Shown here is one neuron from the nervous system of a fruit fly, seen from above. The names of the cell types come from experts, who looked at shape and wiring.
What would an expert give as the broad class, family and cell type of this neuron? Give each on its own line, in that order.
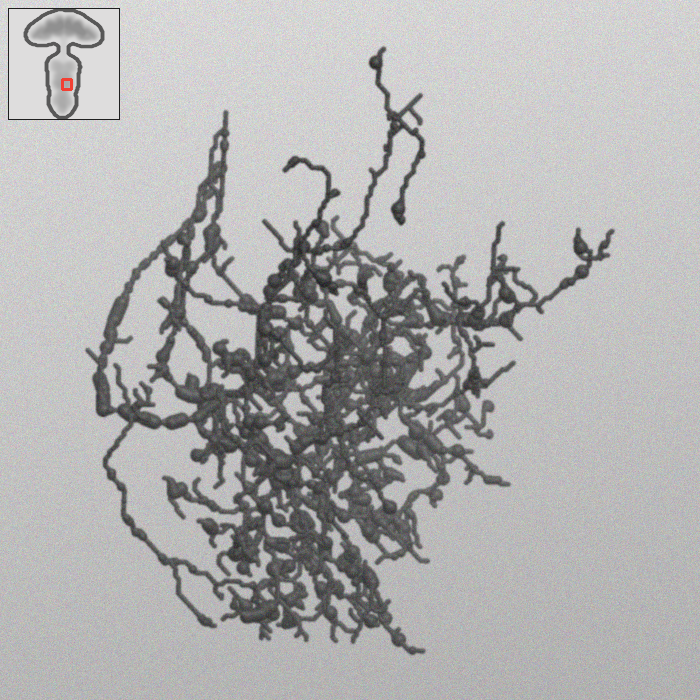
nerve-cord intrinsic neuron
hemilineage 01B
IN01B006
